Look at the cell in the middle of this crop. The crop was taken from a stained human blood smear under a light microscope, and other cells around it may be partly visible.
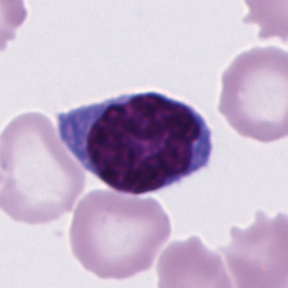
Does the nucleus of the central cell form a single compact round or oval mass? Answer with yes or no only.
Yes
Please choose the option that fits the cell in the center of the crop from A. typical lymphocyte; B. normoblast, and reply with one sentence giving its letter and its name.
In this crop the central cell is a typical lymphocyte, which option A correctly states.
